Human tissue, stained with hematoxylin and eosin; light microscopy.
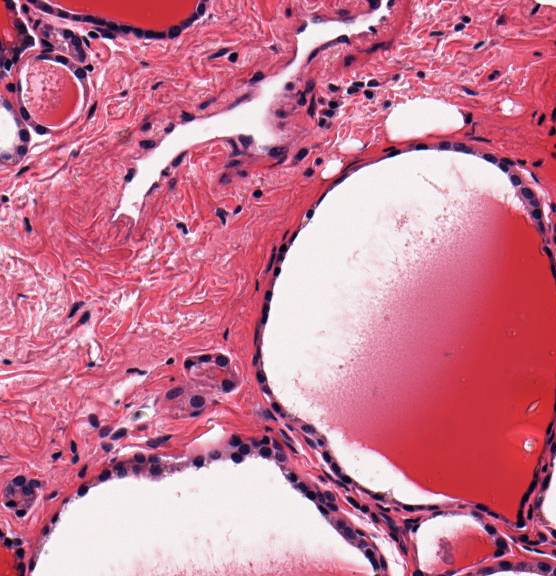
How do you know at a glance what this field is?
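Thyroid follicle is the structure shown here. Rounded follicles of varying size lie between bands of pink fibrous stroma, the largest filling much of the right half. A single layer of flattened to low cuboidal epithelial cells lines each follicle, with small, dark, round to oval nuclei evenly spaced and not overlapping.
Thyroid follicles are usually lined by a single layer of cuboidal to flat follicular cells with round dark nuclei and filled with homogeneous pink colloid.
The largest follicle holds homogeneous deep pink-red colloid, with a pale unstained zone along its left side.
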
